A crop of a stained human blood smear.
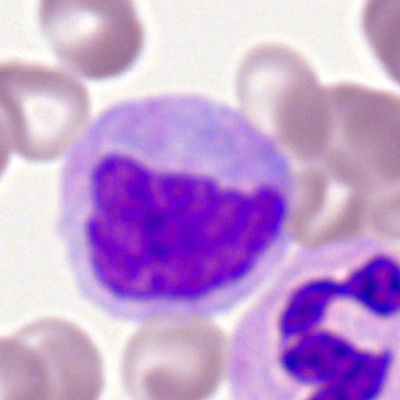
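Monocyte, the central cell. Its nucleus sits in the lower part of the cell, with more cytoplasm above it. The chromatin is patchy, with darker clumps lying among lighter areas. The cytoplasm is pale greyish-lilac and abundant rather than a thin rim.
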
